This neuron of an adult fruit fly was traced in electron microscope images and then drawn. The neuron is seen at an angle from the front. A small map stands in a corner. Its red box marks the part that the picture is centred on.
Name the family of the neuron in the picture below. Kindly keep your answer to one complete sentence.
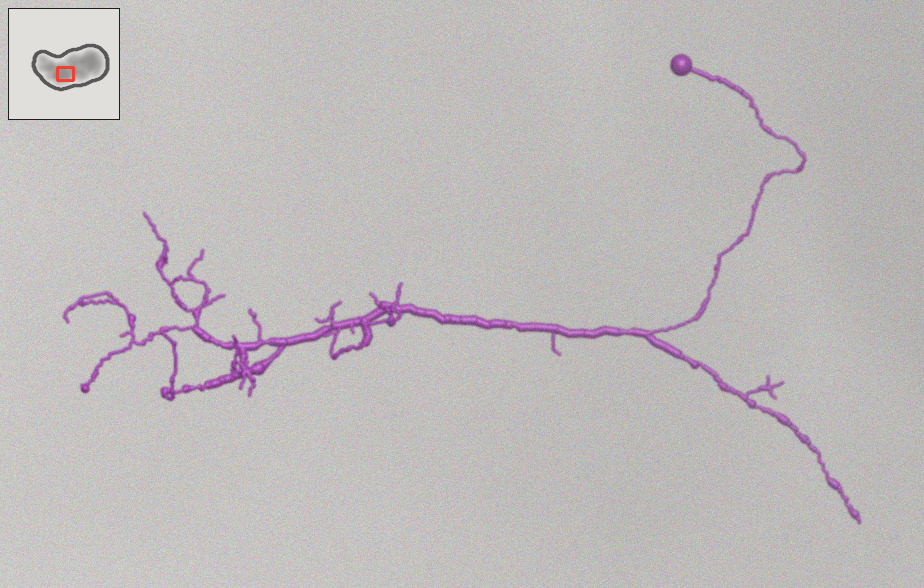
Under the family hemilineage 19A is grouped this neuron.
